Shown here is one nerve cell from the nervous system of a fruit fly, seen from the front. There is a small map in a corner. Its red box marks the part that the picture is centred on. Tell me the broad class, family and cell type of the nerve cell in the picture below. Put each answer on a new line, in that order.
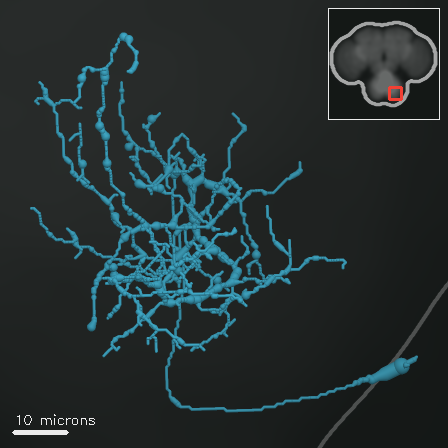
nerve-cord intrinsic neuron
hemilineage 20A.22A
IN20A.22A059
